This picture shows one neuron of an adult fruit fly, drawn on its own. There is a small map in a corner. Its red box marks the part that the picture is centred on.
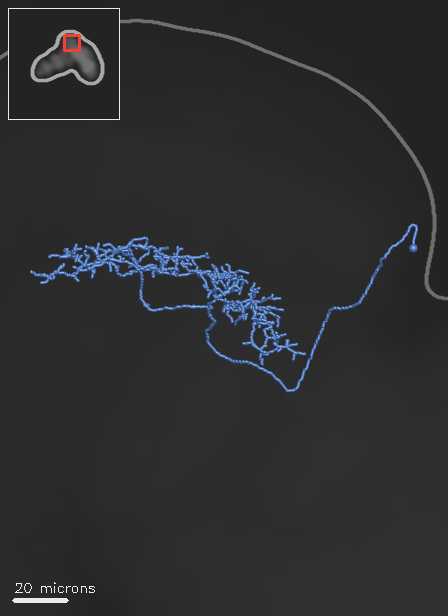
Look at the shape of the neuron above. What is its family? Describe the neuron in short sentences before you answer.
The cell body can be seen on the right of the picture. By the scale bar it is about 150 microns wide in this view. Dozens of branch ends can be seen. This is an optic-lobe intrinsic neuron. Its family is LPi.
